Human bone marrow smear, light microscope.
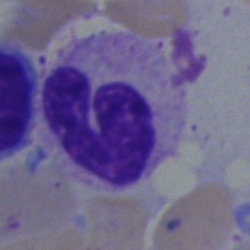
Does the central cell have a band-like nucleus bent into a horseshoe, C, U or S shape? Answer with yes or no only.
Yes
